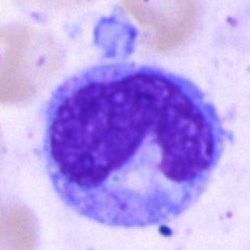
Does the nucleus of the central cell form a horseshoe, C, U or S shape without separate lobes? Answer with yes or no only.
Yes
